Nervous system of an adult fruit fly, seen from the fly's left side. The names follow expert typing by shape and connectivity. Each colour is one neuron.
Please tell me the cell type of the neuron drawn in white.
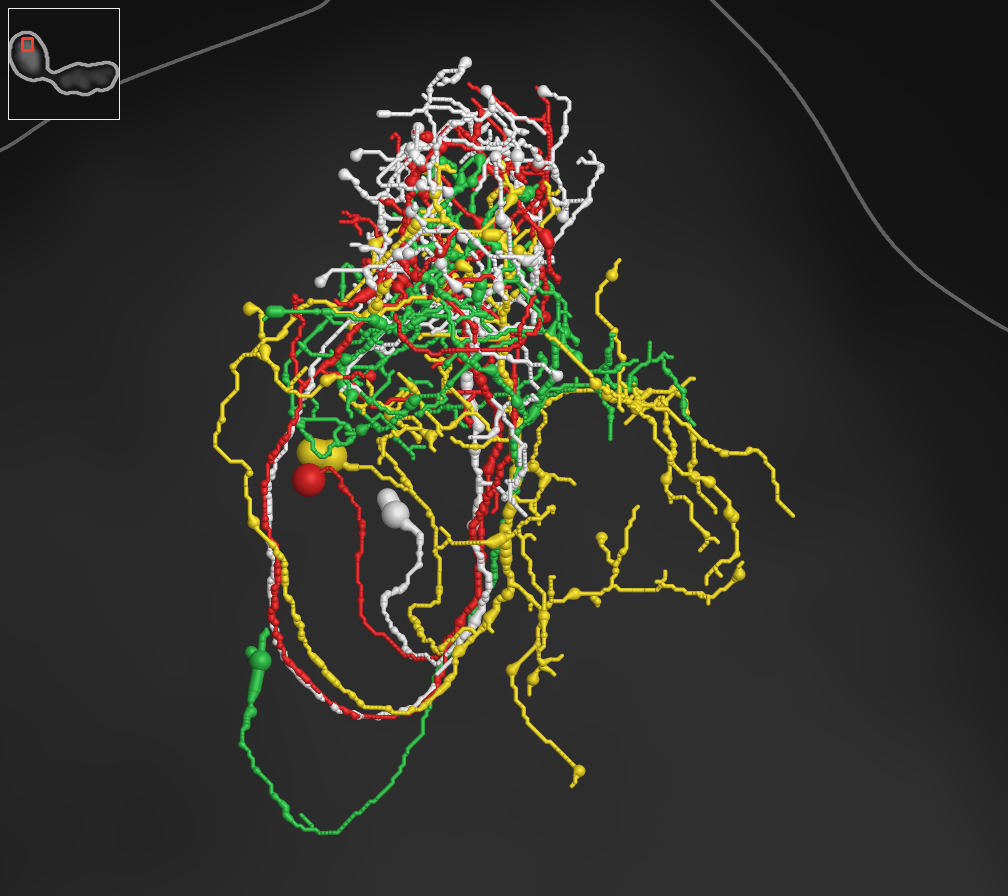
CB1923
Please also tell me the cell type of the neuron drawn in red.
SLP041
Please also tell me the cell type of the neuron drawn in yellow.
SLP043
